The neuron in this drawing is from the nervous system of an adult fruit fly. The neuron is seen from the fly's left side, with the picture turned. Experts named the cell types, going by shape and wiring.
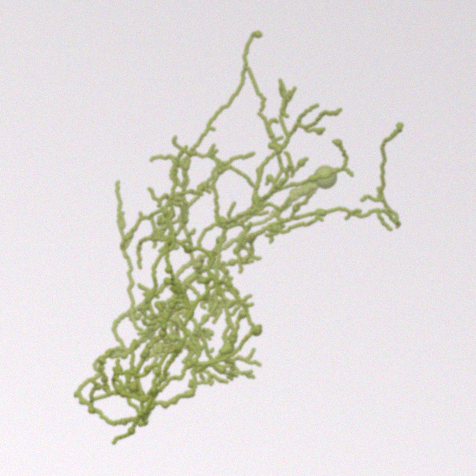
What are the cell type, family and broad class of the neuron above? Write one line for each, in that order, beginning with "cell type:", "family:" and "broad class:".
cell type: PLP095
family: hemilineage LHl4_posterior
broad class: central-brain intrinsic neuron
